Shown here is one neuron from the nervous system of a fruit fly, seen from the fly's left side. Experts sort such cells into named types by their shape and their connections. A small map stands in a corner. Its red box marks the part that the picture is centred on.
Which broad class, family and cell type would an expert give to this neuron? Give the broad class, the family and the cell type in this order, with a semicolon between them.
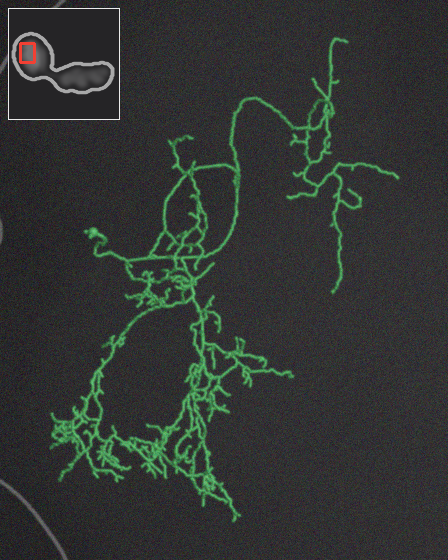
central-brain intrinsic neuron; hemilineage VLPl&d1_dorsal; CB2006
